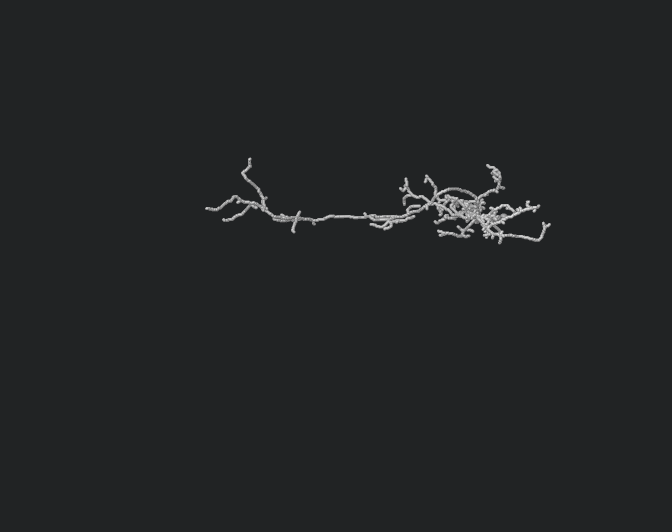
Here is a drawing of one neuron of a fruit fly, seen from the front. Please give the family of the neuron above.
hemilineage DL1_ventral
